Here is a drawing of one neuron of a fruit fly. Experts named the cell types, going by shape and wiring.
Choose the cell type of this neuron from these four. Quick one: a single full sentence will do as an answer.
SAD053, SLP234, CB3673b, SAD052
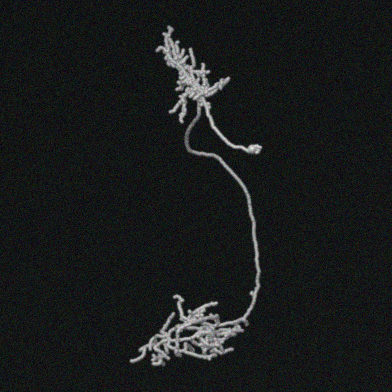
The type assigned to this neuron is SLP234.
